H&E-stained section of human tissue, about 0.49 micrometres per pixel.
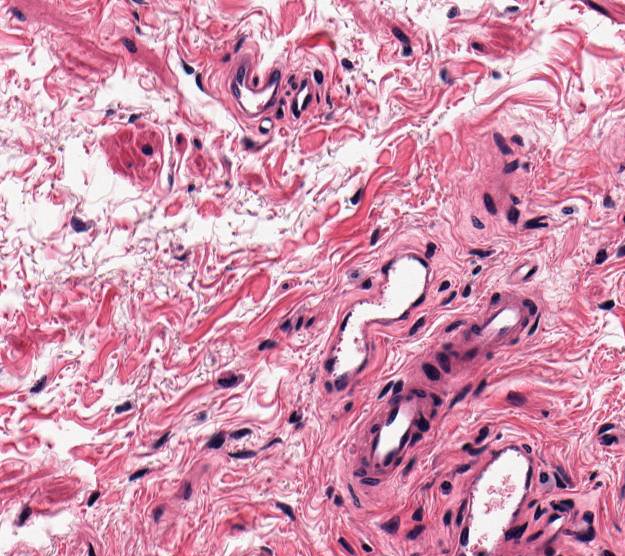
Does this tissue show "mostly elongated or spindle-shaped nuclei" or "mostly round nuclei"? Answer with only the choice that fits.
Mostly elongated or spindle-shaped nuclei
